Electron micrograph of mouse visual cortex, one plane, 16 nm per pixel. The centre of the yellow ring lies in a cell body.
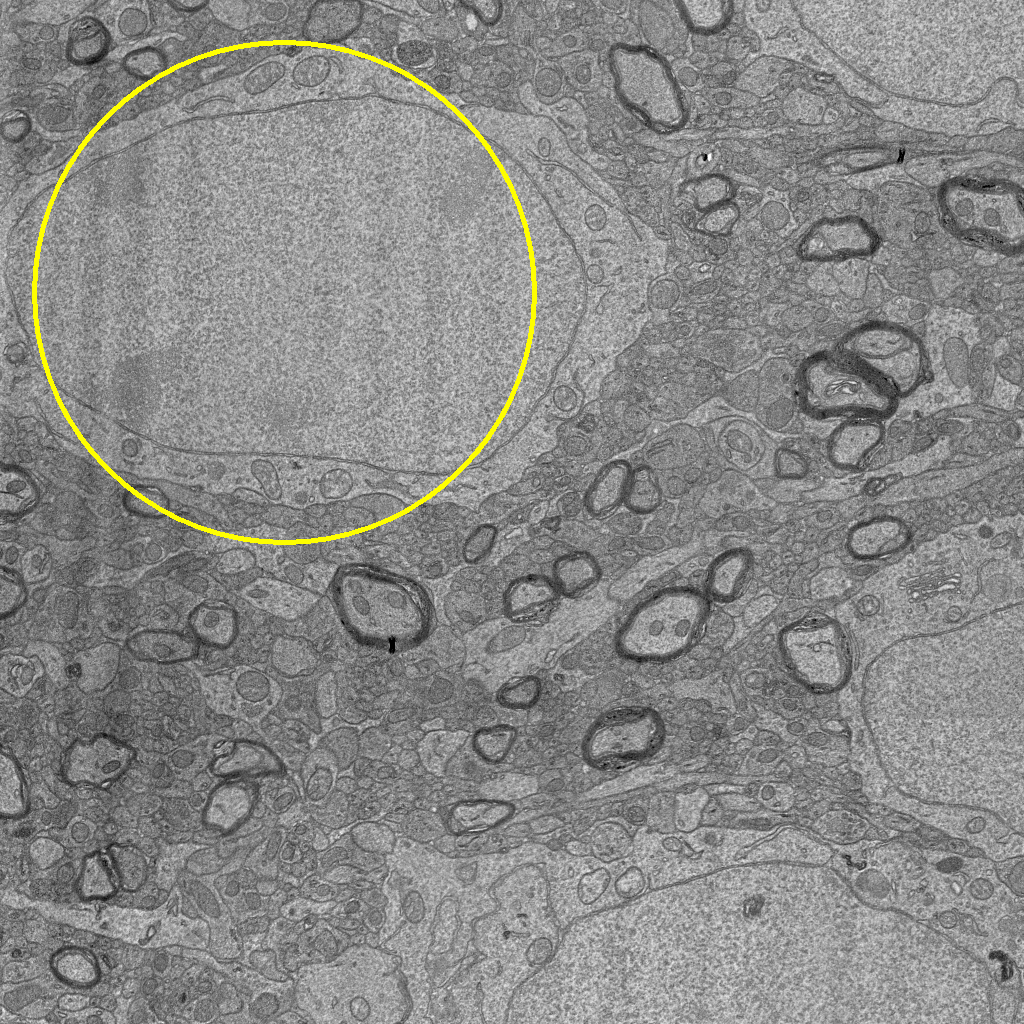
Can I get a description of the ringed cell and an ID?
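Elongated and oval, the nucleus has its long axis roughly left to right. Its envelope is smooth, lacking deep folds or clefts. Chromatin is pale and finely dispersed, without dense clumps lining the envelope, and no distinct, sharply bounded nucleolus is visible. Cell type: excitatory neuron.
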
